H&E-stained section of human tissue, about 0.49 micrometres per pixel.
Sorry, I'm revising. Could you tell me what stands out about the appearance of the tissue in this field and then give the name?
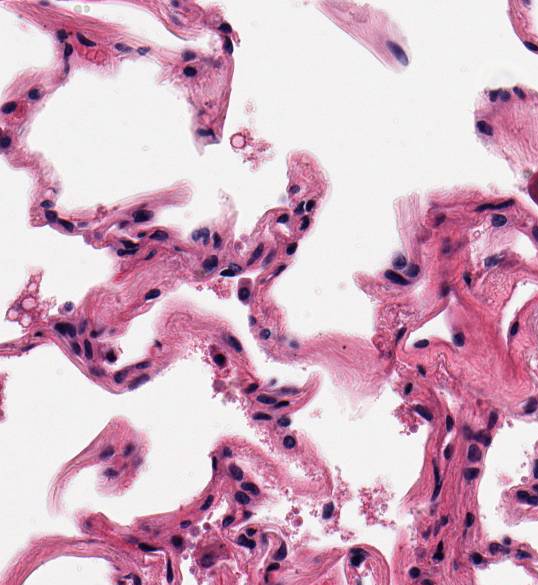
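First, the spaces are mostly clear, holding only a few small pale pink clumps of granular or bubbly debris. Second, nuclei in the septa are small, dark and oval to spindle-shaped. Third, flattened cells line the septal surfaces facing the spaces, their nuclei parallel to the surface. Fourth, the field holds no glands or tubules. This is lung.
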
